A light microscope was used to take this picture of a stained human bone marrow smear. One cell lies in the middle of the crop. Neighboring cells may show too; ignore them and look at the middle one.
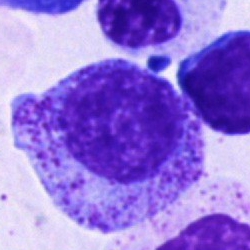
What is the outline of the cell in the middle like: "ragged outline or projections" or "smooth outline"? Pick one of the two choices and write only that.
Ragged outline or projections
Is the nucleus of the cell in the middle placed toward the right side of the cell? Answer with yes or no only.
Yes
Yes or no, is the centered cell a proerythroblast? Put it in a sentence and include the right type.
No, the identification should read a promyelocyte, not a proerythroblast, for the central cell.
